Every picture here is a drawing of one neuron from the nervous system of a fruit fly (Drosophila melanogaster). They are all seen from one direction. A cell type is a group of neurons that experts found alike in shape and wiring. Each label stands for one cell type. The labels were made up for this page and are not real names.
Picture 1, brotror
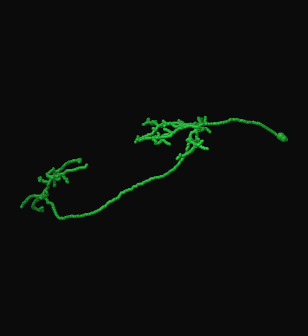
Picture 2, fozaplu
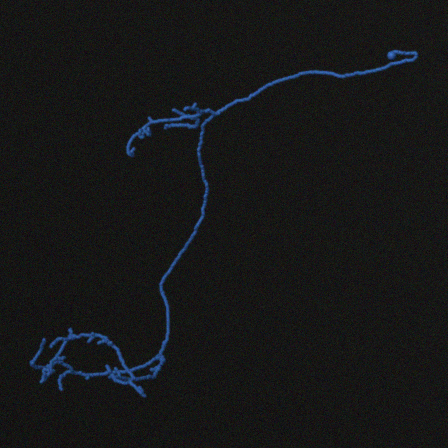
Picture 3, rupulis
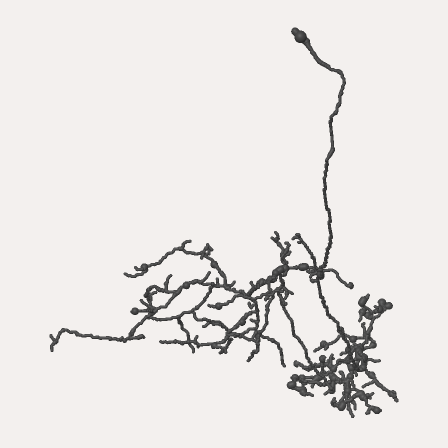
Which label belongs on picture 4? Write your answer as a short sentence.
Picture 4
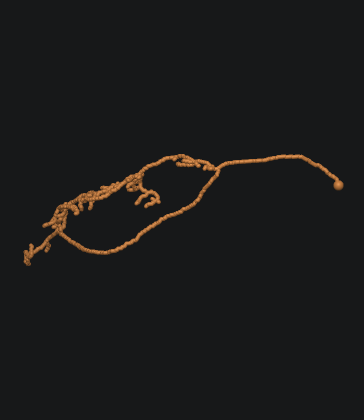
It belongs to brotror.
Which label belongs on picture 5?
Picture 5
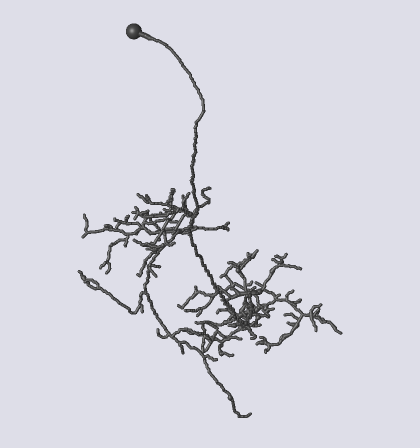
It belongs to rupulis.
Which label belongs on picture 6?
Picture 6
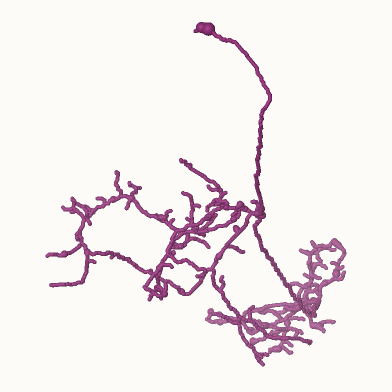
It belongs to rupulis.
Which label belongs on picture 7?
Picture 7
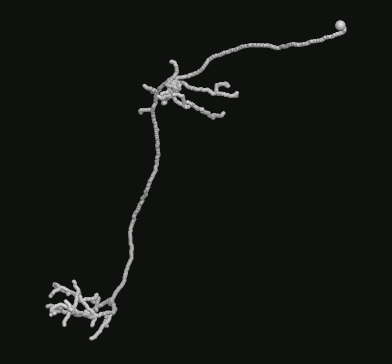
It belongs to fozaplu.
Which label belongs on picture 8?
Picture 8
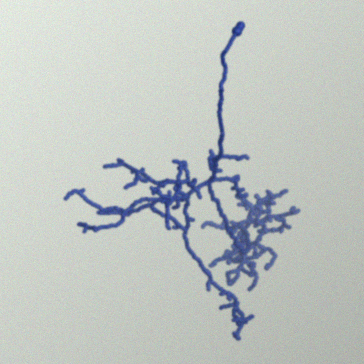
It belongs to rupulis.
